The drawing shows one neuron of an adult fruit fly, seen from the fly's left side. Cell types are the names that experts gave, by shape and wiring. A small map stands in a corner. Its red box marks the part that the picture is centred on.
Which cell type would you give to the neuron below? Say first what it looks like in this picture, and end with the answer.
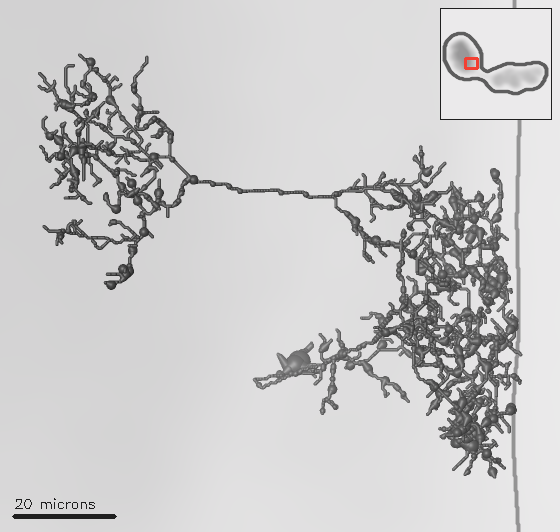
By the scale bar it is about 95 microns wide in this view. More than a hundred branch ends can be seen. This is an optic-lobe intrinsic neuron. Its cell type is TmY15.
